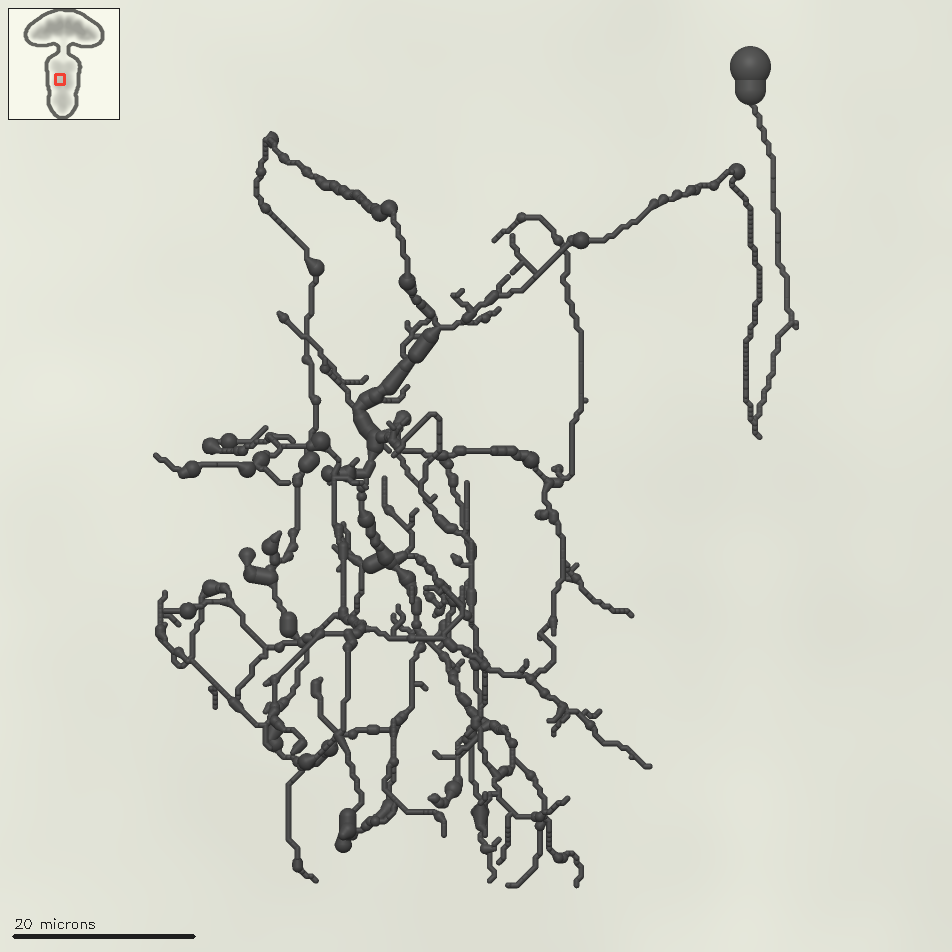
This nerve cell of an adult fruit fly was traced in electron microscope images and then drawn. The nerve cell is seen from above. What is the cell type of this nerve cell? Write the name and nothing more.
IN02A043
